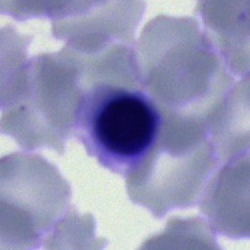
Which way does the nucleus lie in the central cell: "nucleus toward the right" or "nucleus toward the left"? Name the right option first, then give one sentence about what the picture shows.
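Nucleus toward the right. The cytoplasm forms a rim that is wider on the left side of the nucleus than on the right.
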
